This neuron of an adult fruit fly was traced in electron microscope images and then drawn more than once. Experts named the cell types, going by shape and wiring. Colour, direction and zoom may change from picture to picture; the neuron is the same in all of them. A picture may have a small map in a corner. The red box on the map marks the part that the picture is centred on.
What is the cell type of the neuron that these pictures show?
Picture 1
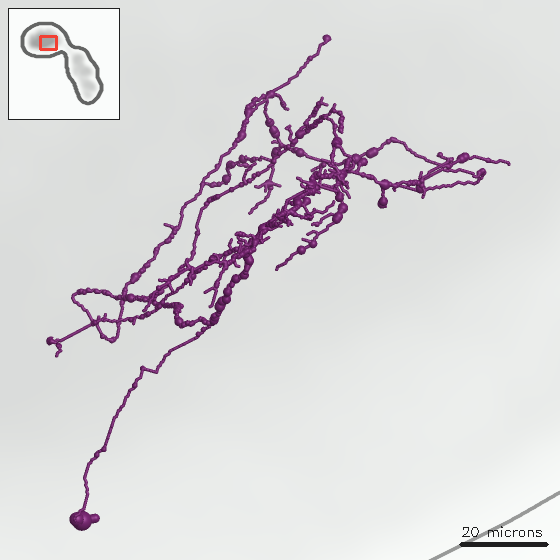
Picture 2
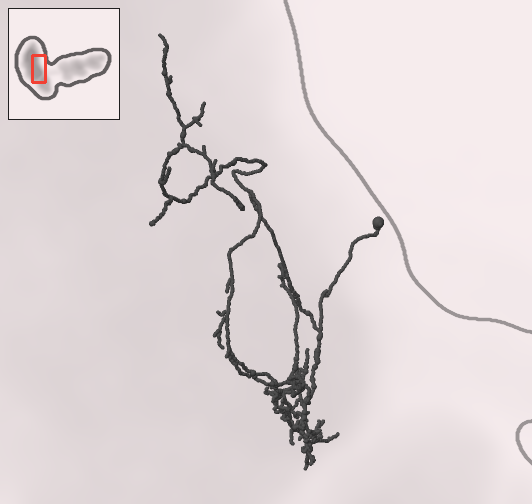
CB2503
